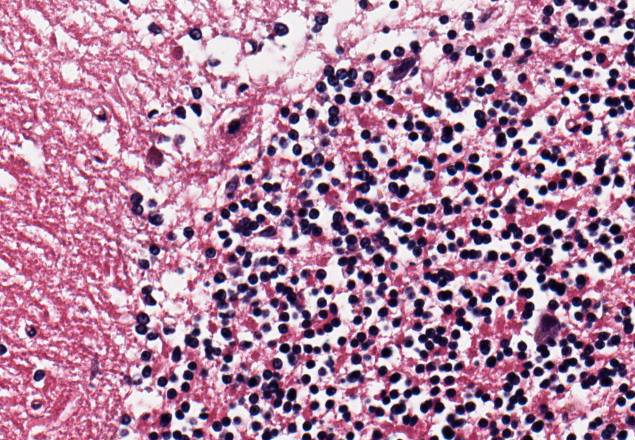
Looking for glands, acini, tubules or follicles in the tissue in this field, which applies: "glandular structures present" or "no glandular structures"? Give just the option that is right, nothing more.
No glandular structures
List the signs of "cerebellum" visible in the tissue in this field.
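It's cerebellum, and the field splits into two zones: a pale pink, sparsely cellular one on the left and a densely cellular one on the right.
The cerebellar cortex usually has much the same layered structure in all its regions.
The left zone is a finely fibrillary, pink-staining feltwork with only a few scattered nuclei. The right zone is packed with small, round, dark-blue nuclei showing very little visible cytoplasm, and small patches of pink fibrillary material sit between their clusters.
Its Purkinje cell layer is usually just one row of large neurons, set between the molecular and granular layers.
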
